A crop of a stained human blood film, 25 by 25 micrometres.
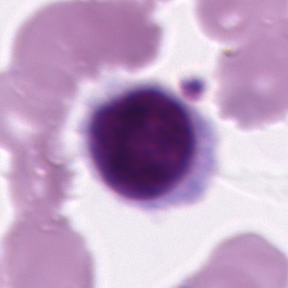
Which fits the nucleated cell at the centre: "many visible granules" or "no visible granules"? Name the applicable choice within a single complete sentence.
The cell's cytoplasm contains no granules that can be seen.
